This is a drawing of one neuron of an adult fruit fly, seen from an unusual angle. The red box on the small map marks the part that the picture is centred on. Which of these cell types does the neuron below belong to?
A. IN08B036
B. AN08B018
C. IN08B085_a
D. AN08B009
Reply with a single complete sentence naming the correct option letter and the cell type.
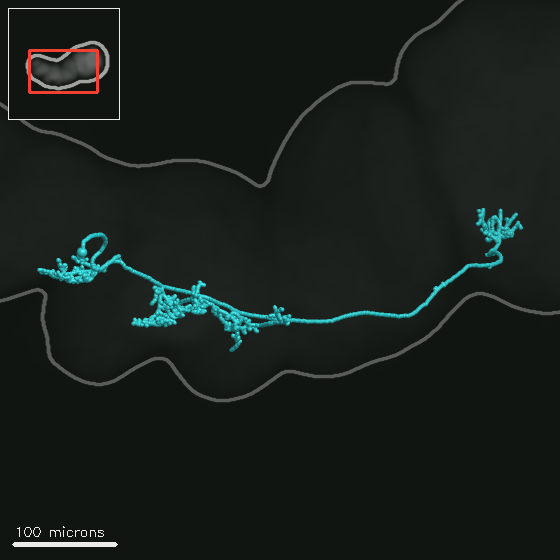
The neuron is of type AN08B018, and that type is option B.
